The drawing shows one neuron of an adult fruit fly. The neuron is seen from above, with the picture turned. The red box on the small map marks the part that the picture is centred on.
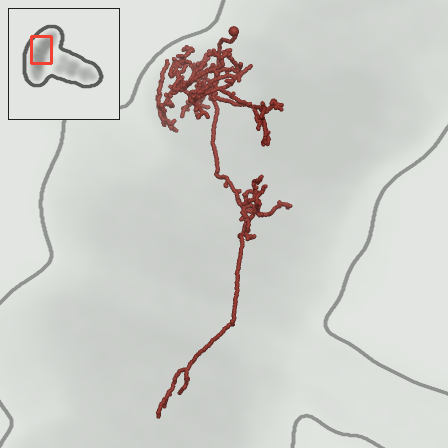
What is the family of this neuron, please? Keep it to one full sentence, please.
To family hemilineage VLPl2_medial belongs this neuron.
